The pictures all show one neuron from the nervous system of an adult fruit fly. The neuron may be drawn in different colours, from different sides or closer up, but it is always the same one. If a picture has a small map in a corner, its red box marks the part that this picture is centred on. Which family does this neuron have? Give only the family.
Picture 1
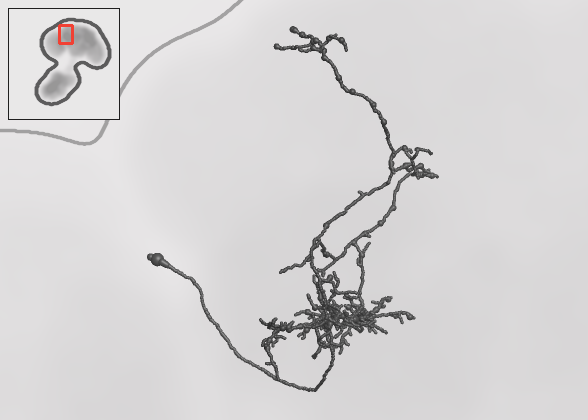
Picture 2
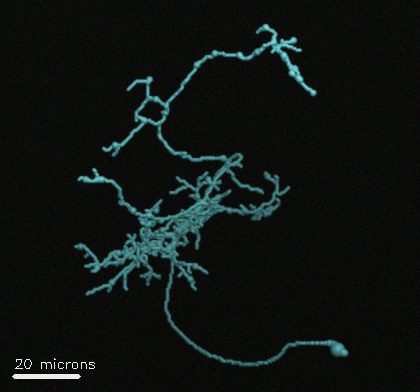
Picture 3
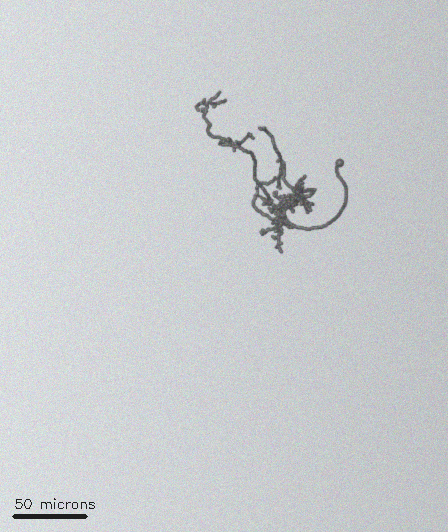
hemilineage VLPp&l1_anterior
